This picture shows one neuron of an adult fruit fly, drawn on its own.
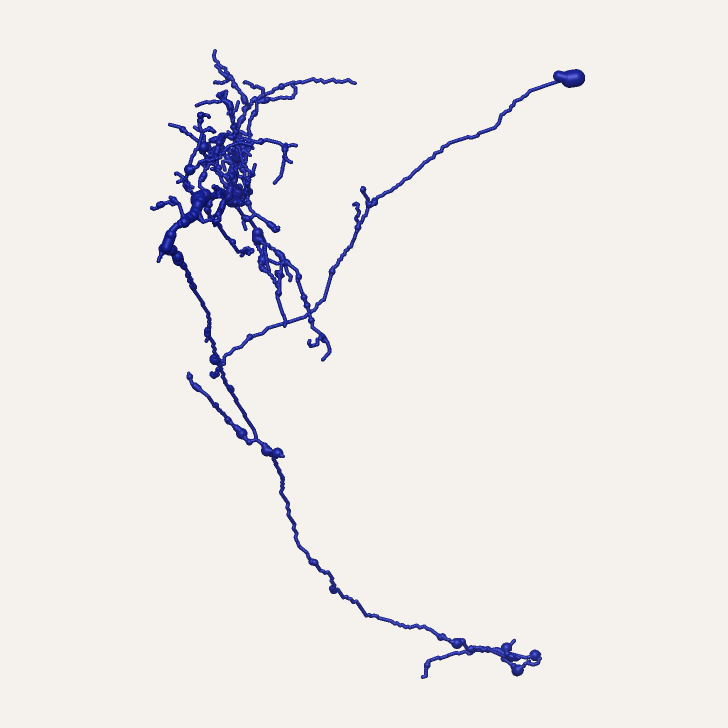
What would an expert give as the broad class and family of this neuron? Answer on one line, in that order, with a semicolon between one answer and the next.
central-brain intrinsic neuron; hemilineage VLPp2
